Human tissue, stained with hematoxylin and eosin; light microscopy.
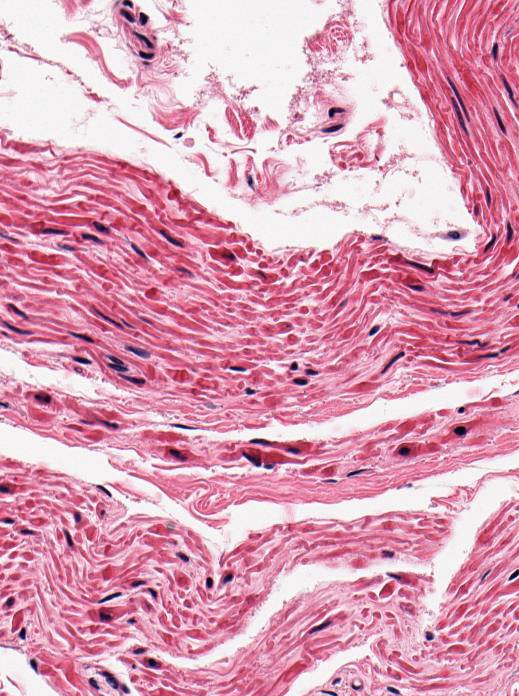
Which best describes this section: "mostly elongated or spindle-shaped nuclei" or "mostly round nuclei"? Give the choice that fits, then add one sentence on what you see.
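Mostly elongated or spindle-shaped nuclei. The muscle cells are spindle-shaped, with pink cytoplasm and elongated dark nuclei lying along the length of the bands.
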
